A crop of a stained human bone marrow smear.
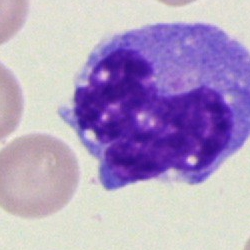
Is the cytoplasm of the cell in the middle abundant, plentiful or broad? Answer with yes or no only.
Yes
